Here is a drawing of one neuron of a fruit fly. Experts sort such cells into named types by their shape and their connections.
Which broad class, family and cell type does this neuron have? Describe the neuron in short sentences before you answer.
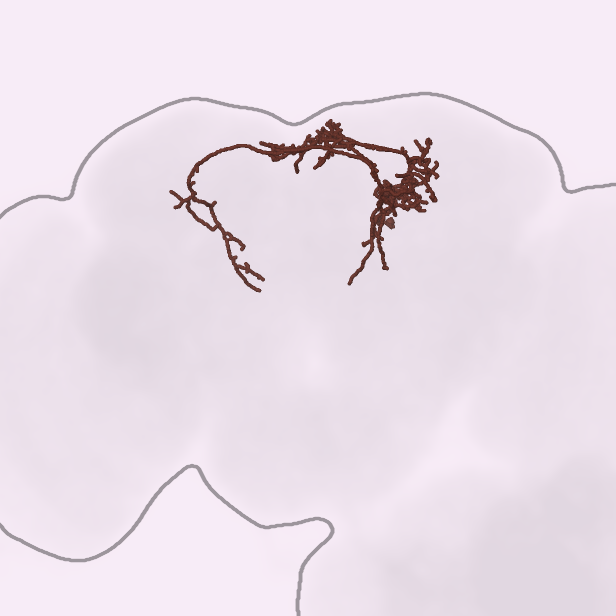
In this view it is wider than it is tall. It is a central-brain intrinsic neuron. Its family is hemilineage DM4_dorsal. The cell type is pC1_16a.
